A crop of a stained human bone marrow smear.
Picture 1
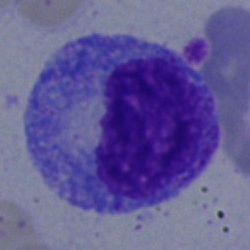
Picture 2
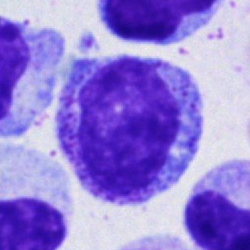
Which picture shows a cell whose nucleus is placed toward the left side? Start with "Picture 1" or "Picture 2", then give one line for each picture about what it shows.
Picture 2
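Picture 1: The nucleus sits off-centre, toward the right side of the cell.
Picture 2: A rim of blue cytoplasm surrounds the nucleus and is widest on the right side.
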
